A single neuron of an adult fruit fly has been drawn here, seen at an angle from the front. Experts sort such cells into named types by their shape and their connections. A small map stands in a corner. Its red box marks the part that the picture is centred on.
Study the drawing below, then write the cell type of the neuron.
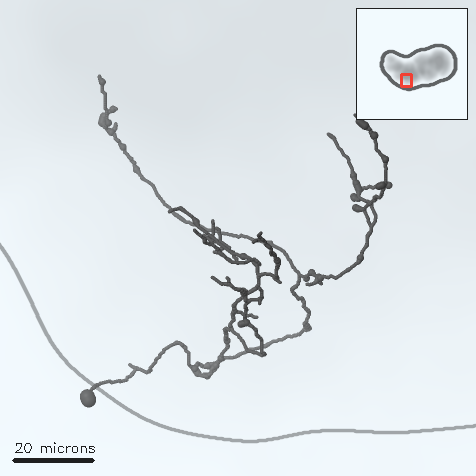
IN01B052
